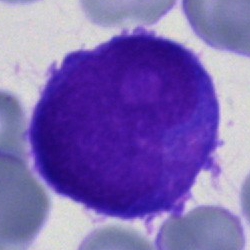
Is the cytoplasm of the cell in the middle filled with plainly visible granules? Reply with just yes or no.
No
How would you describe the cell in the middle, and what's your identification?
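Many small, short projections line the cell border. The nucleus fills almost the whole cell, leaving only a very thin rim of deep blue cytoplasm around it. A paler rounded area lies in the upper middle of the nucleus. The cell is a blast.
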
